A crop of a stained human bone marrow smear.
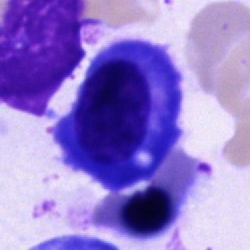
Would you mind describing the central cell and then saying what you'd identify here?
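Hmm, the outline is irregular, with small ragged bulges along its edge. The nucleus sits off-centre, toward the upper part of the cell. No granules show in the cytoplasm, and a small clear white spot lies at the lower right edge of the nucleus. It's a plasma cell.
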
